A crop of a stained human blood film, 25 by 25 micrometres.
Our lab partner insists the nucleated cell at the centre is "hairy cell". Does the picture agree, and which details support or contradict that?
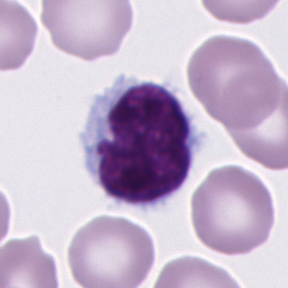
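Margin: the outer edge of the cell is ragged and ill-defined rather than smooth, and fine hair-like projections fringe it, most visibly on the left side.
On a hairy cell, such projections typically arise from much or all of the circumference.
This feature goes with hairy cell. Nucleus: a single notch-like indentation marks its left side.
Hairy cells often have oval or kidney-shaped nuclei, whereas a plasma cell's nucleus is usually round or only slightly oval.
The notch therefore sides with hairy cell and against plasma cell. Size: the cell is about 11 by 10 micrometres, about 1.5 times as wide as a red cell lying whole in the picture, and the nucleus is about 10 by 8 micrometres. Chromatin and cytoplasm: the chromatin is dark purple and coarsely clumped, and the cytoplasm shows neither distinct granules nor vacuoles. Weighing these, the name hairy cell fits.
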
